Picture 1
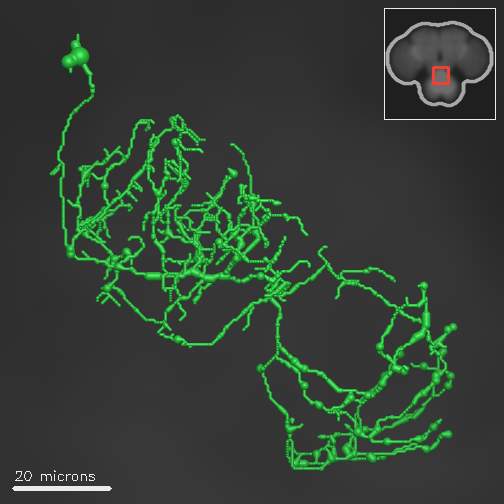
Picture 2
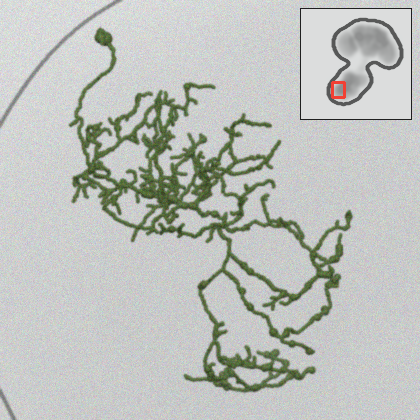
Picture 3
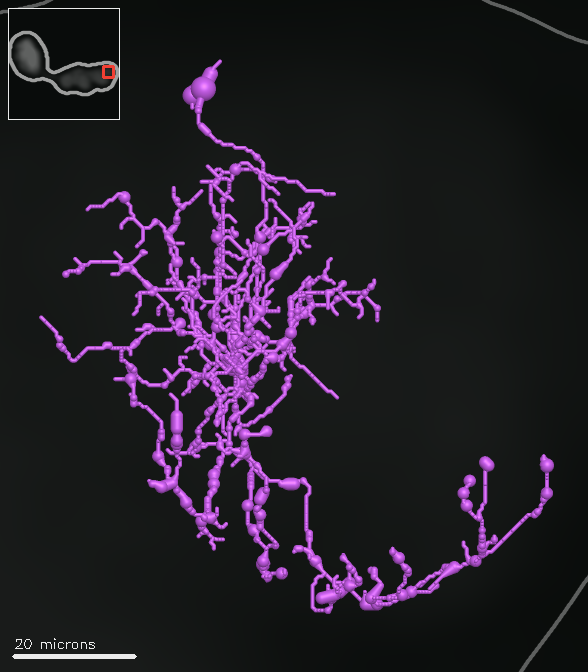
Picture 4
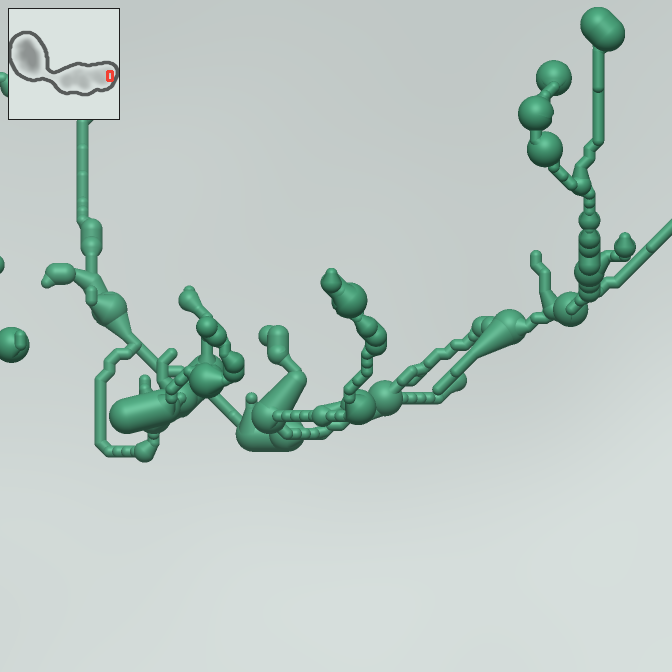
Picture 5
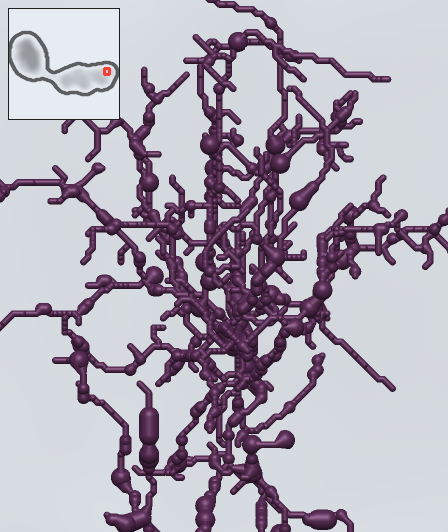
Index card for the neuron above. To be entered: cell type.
INXXX396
